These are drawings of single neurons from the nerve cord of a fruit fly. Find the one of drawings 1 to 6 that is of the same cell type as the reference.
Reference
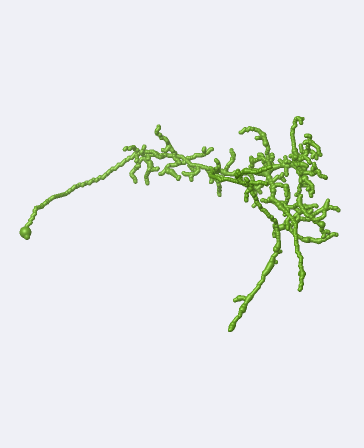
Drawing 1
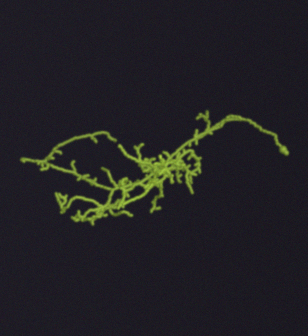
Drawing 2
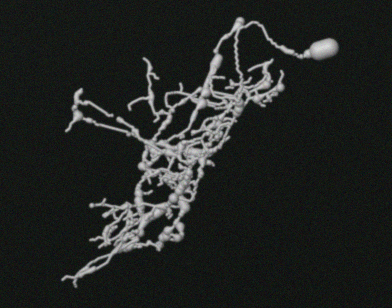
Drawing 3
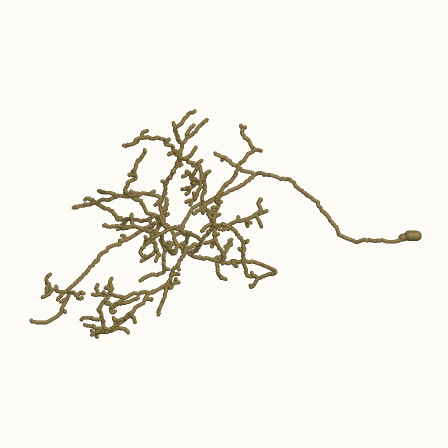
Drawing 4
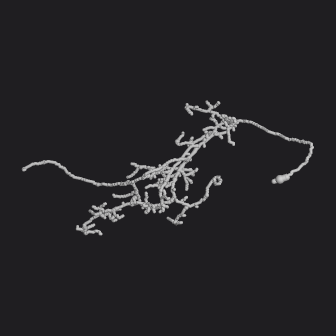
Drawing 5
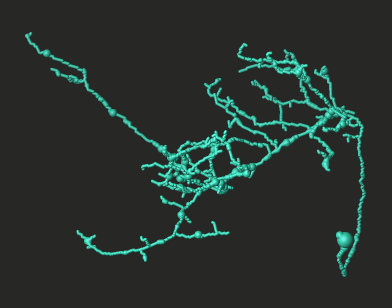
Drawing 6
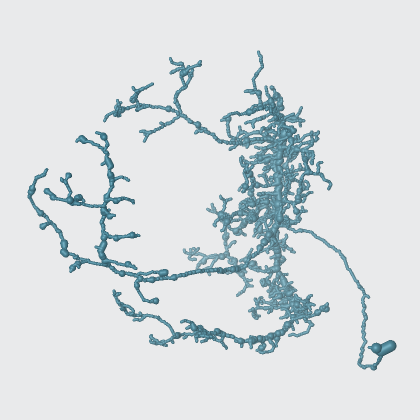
2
